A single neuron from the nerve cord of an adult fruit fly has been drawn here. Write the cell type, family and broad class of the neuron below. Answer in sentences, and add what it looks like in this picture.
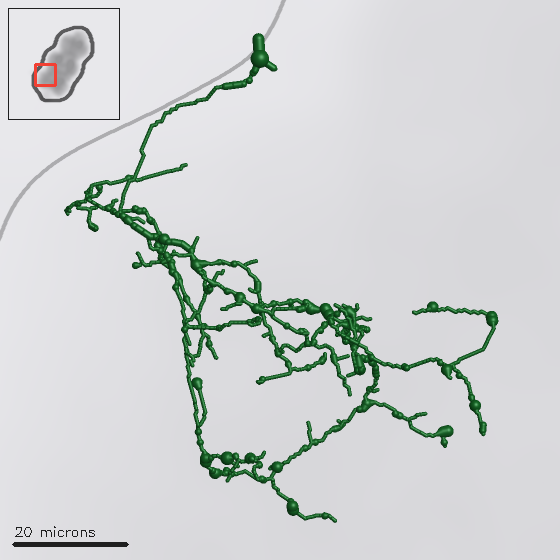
It is of cell type IN20A.22A092. The family is hemilineage 20A.22A. It is a nerve-cord intrinsic neuron. From top to bottom in the picture it spans about 85 microns. The picture shows dozens of branch ends.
